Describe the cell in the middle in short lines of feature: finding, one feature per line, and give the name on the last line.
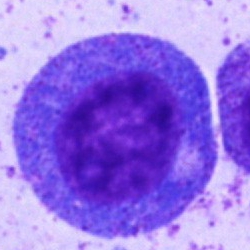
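Outline: round, smooth all the way.
Cytoplasm: a broad rim all around the nucleus.
Colour: deep blue.
Pale patch: right beside the nucleus, on its right side.
Name: promyelocyte.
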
